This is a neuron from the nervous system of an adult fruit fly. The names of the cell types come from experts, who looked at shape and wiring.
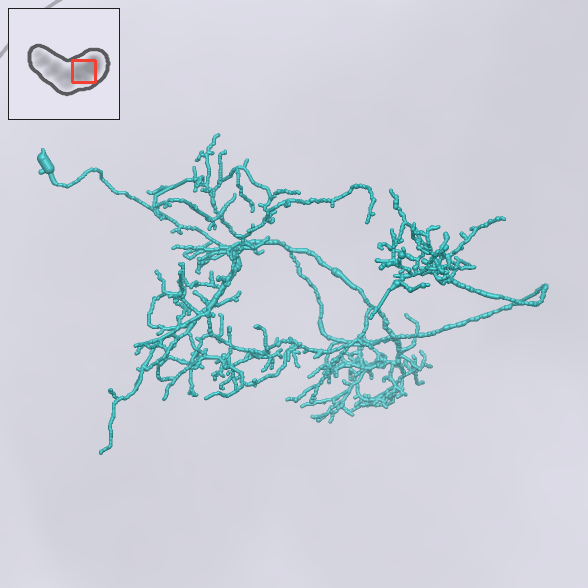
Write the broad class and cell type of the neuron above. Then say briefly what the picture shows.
This is a central-brain intrinsic neuron. Its cell type is PS231. The cell body can be seen at the upper left of the picture. In this view it is wider than it is tall.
